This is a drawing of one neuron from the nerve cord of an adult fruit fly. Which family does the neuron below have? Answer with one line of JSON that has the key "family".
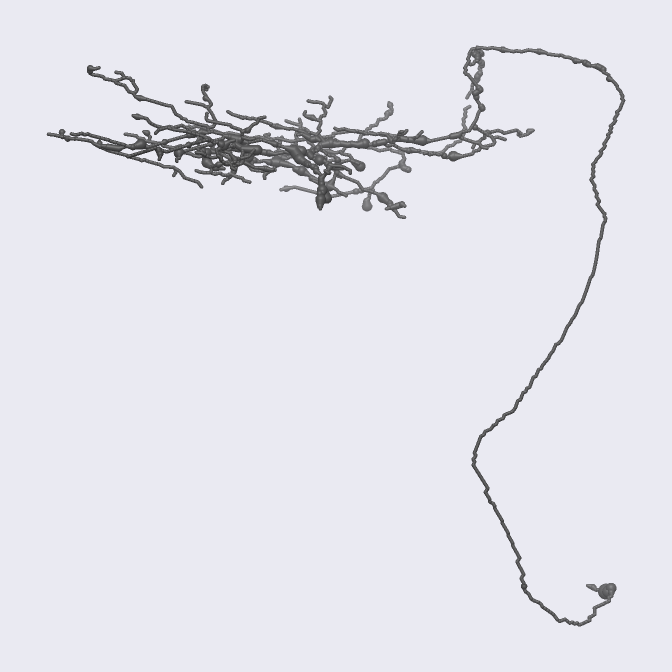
{"family": "hemilineage 02A"}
